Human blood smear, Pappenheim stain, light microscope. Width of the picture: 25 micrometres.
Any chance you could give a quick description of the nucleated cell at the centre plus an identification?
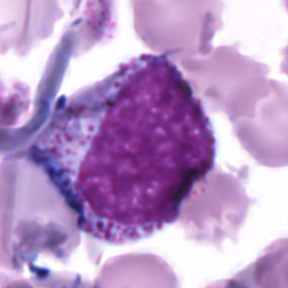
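A large, dense magenta-purple mass fills the right portion of the cell and is coarse and granular over its whole surface. Through the paler left zone lie small round red-magenta granules, while dark blue-black granules cluster along the lower-left edge. The cell is a myelocyte.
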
